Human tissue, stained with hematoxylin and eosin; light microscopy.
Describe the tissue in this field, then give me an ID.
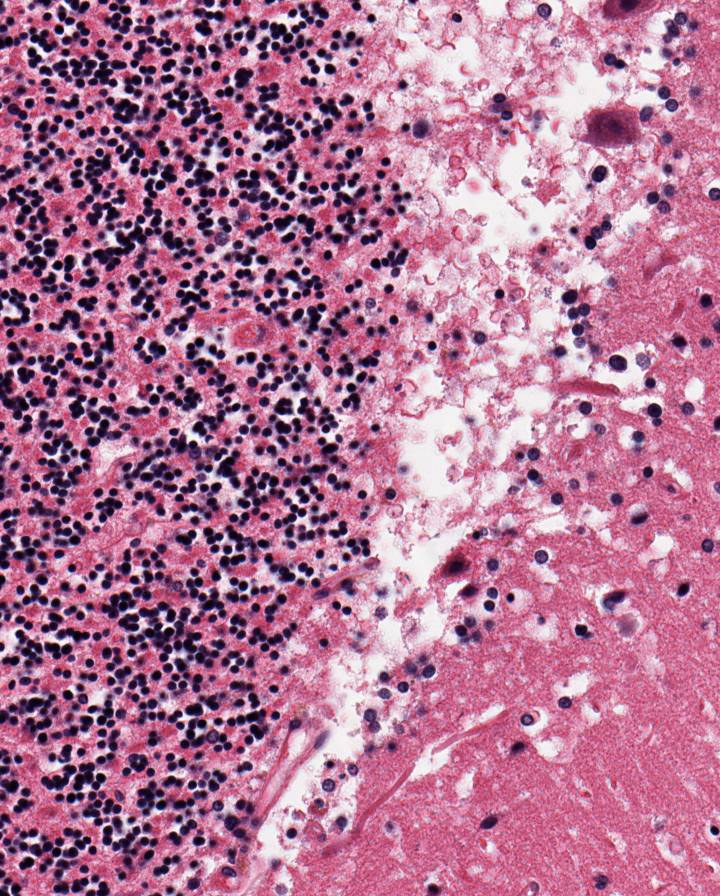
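The field splits into a densely cellular zone on the left and a pale, sparsely cellular one on the right. The left is crowded with small, round, darkly stained nuclei with scant visible cytoplasm. On the right it's finely granular pink neuropil, only scattered single nuclei. At the top right, on the edge of the loose band, sits a large neuron with abundant purple cytoplasm. This is cerebellum.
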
